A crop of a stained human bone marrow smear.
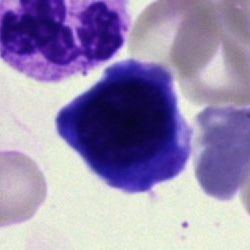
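Erythroblast. Outline irregular and angular, several corners in place of a smooth curve. Chromatin very dark and dense throughout. Cytoplasm deep blue, with no distinct granules.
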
